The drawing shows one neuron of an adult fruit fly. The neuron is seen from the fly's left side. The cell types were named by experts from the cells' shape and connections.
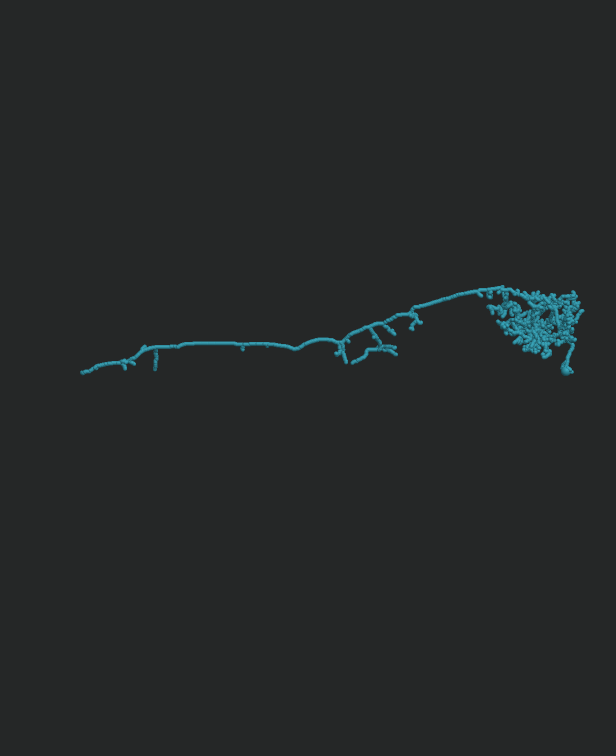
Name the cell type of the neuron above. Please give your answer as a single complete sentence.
This neuron is an instance of the cell type INXXX300.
